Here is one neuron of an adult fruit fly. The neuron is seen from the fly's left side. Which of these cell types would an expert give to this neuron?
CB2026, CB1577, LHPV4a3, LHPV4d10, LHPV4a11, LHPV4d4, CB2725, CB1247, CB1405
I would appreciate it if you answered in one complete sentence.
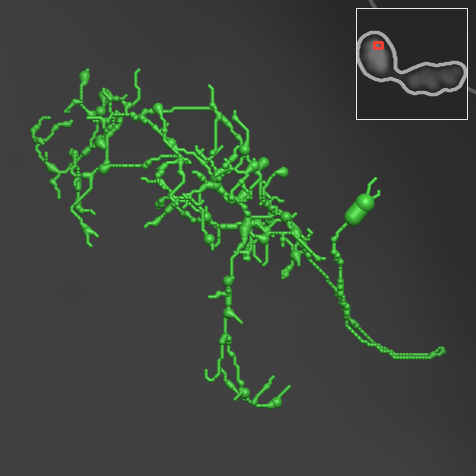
This neuron is a cell of type CB1577.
